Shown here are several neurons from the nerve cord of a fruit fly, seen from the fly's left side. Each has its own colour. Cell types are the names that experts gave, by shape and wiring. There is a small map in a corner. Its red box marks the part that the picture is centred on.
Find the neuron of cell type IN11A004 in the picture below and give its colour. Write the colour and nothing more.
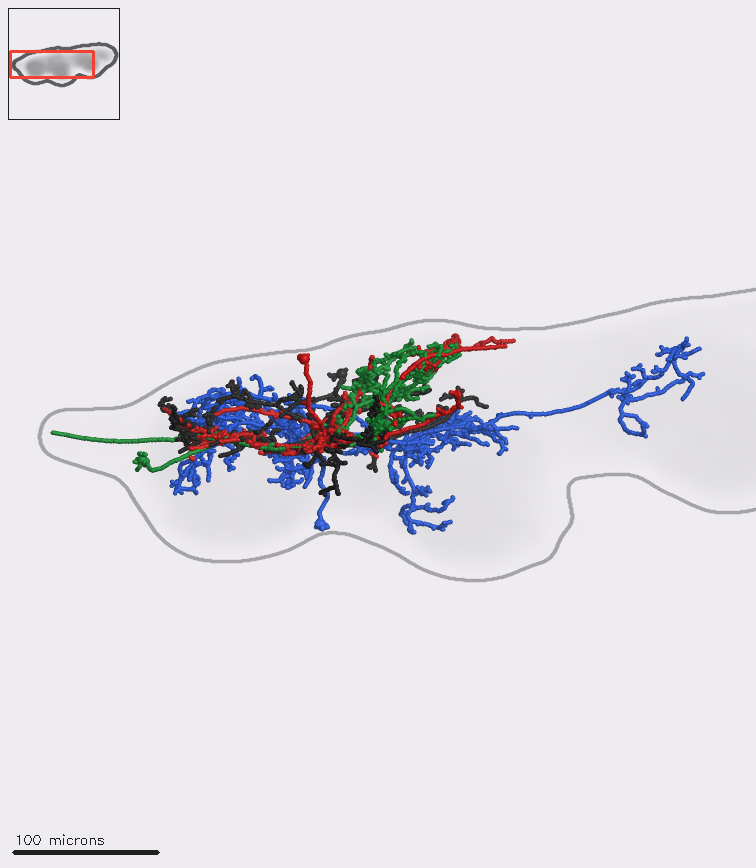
green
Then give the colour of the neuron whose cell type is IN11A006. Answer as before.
red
